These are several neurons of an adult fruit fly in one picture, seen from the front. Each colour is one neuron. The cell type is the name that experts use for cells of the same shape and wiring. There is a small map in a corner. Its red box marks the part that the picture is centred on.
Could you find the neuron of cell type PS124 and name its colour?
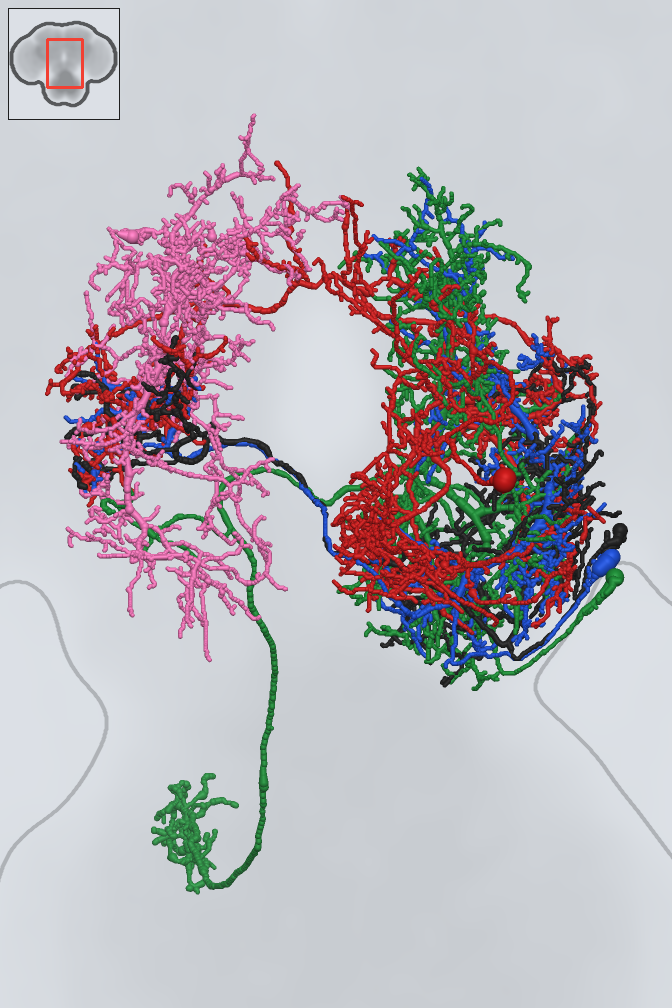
red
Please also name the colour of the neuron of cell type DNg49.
green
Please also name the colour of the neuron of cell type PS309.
pink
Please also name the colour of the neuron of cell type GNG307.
blue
